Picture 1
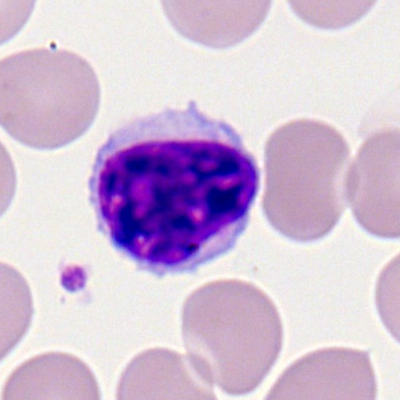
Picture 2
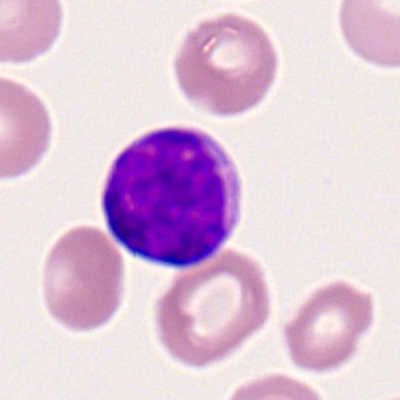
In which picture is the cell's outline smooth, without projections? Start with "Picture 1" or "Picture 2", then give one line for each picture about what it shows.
Picture 2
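In picture 1: The upper edge of the cell is ragged with small projections.
In picture 2: The cell has a round, smooth outline.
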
